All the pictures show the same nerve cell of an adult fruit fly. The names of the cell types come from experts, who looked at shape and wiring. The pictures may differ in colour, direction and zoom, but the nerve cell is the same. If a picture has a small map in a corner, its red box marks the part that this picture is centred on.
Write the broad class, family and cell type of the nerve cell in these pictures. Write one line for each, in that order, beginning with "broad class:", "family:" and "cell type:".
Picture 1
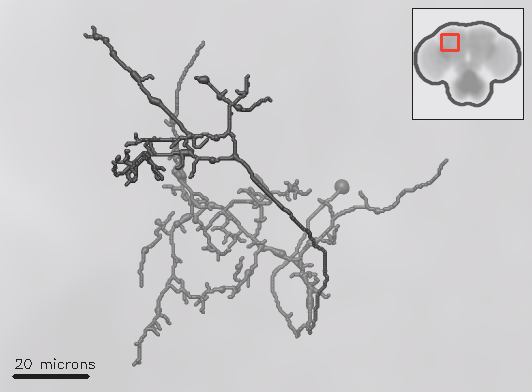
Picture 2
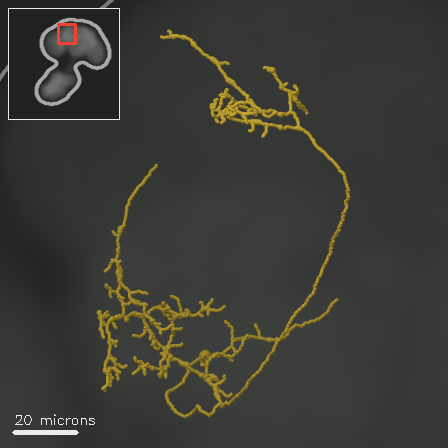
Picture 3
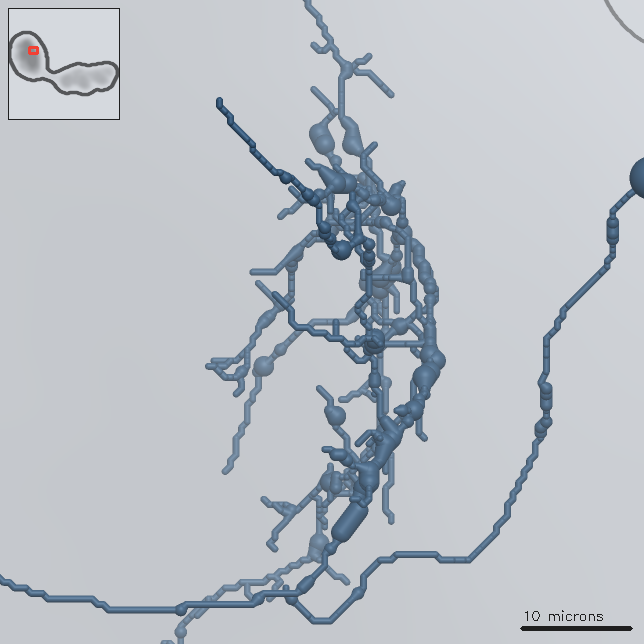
broad class: central-brain intrinsic neuron
family: hemilineage DL1_ventral
cell type: AOTU056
